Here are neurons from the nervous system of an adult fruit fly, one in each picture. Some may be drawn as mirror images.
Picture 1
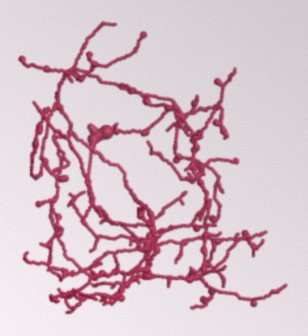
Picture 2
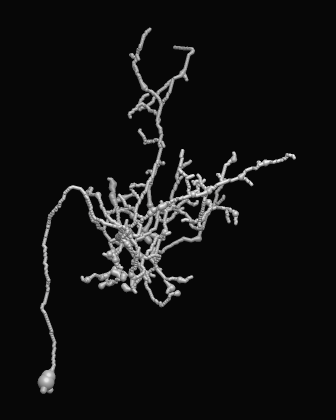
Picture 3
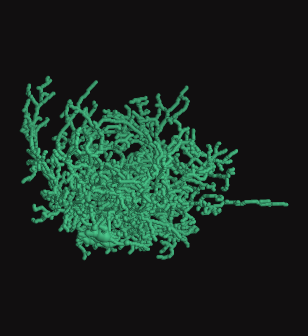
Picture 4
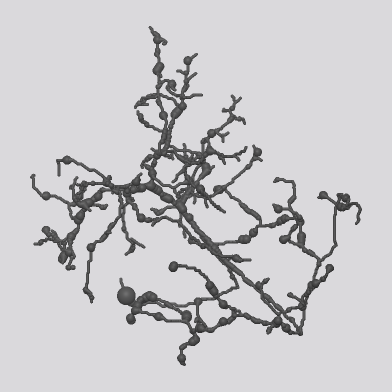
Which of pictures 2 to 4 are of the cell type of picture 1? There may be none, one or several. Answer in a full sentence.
Picture 4 is of the same cell type.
